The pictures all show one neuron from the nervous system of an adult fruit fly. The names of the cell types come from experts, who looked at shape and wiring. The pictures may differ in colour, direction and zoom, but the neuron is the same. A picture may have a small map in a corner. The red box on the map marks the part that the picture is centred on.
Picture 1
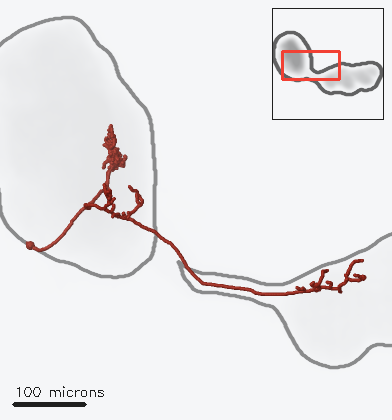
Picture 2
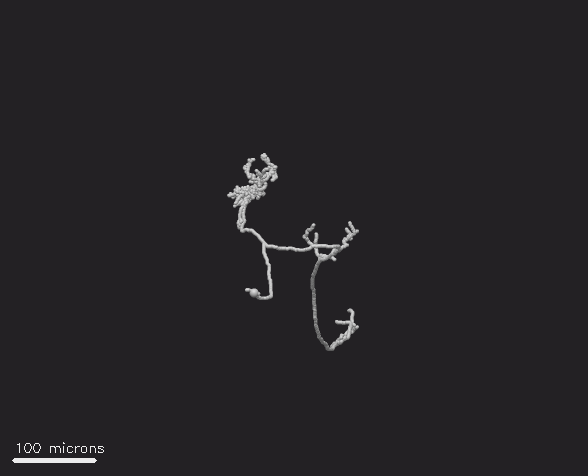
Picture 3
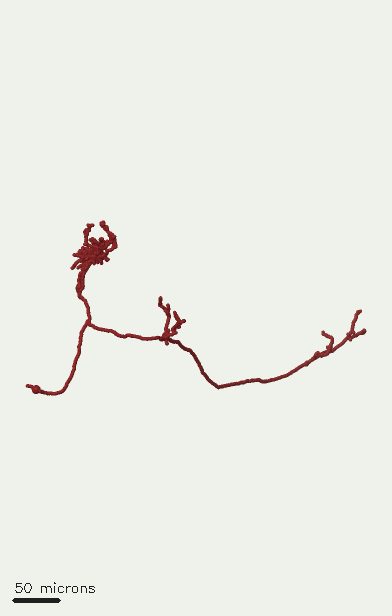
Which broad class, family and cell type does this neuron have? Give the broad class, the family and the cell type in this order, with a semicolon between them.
descending neuron; hemilineage MX3; DNg46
